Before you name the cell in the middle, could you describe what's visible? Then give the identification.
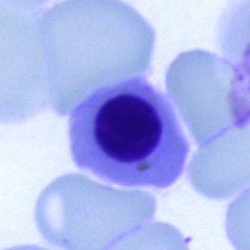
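I notice first an angular outline with several flattened sides. The chromatin is dense, very dark purple. The cytoplasm is a pale bluish-lilac, and there's a single small dark dot in it, below the nucleus. I'd call this an erythroblast.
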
